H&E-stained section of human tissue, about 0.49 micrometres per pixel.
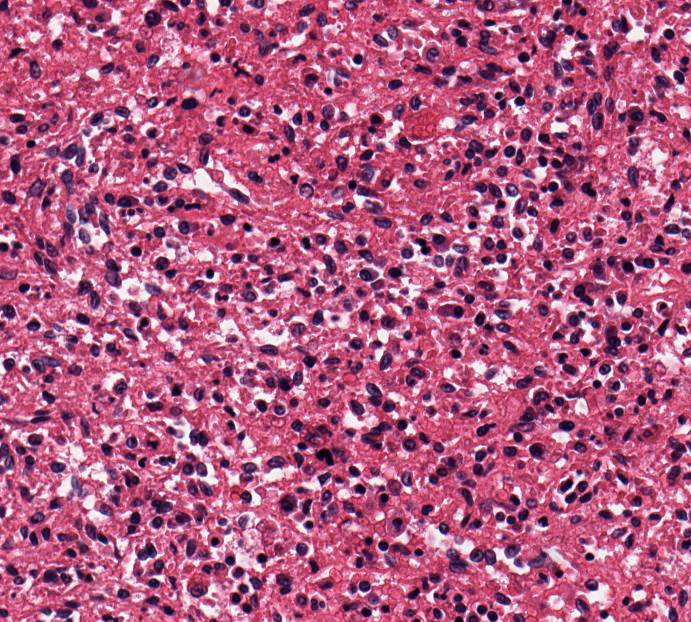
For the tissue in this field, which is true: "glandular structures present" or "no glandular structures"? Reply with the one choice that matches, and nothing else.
No glandular structures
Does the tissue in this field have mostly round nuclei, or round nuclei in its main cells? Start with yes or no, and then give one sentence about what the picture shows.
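Yes. A minority of the nuclei are elongated and spindle-shaped, lying among the round ones.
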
